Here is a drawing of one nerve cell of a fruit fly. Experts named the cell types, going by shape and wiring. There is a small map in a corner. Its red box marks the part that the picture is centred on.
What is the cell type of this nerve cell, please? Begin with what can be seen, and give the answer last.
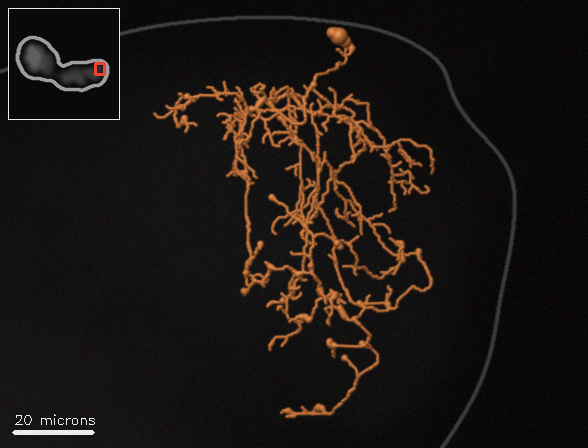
The cell body can be seen at the top of the picture. By the scale bar it is about 100 microns tall in this view. This is a nerve-cord intrinsic neuron. It is of cell type INXXX417.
